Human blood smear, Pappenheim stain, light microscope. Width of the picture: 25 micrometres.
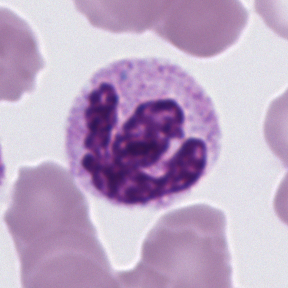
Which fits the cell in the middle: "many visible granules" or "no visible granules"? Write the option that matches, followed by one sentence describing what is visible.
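Many visible granules. Fine pink-violet granules are scattered evenly through the cytoplasm.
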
